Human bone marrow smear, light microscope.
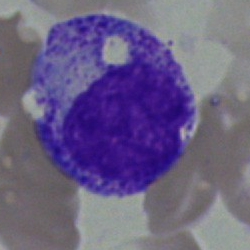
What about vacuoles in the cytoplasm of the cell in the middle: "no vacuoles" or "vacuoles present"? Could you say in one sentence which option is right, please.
There is at least one clear vacuole in the cytoplasm of the cell.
